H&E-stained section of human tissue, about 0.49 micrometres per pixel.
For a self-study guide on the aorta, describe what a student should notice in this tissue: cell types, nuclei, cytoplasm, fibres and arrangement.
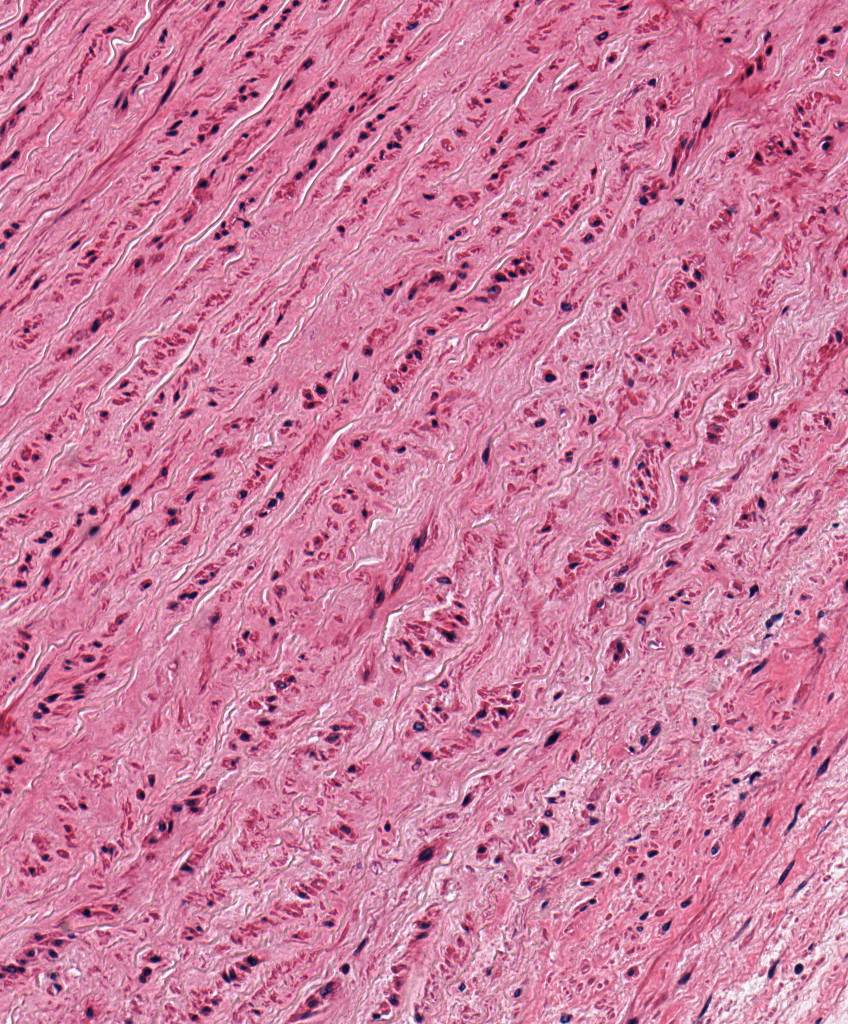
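Item by item: the whole field is fibrous tissue, with no epithelium anywhere. The fibres and cells run in parallel, diagonally from lower left to upper right. The pink fibres are wavy rather than straight. The nuclei are dark, mostly elongated or oval, and lie along the line of the fibres.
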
